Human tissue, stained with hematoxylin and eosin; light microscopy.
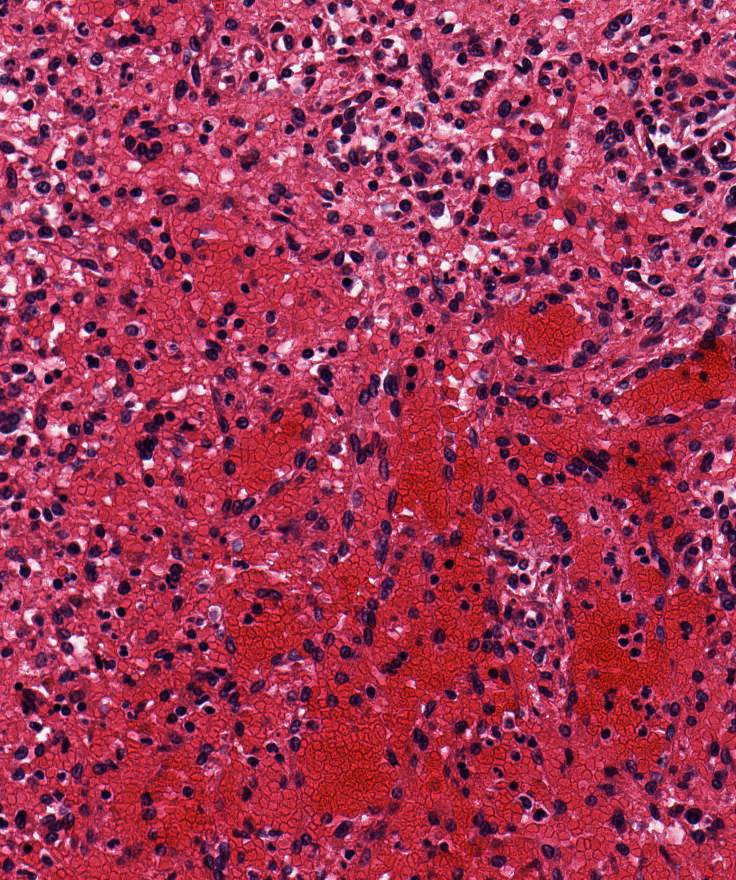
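Spleen, haematoxylin and eosin. First, in the centre of the field, narrow strands of elongated spindle-shaped nuclei run between pools of red blood cells. Second, the individual red blood cells keep sharp, distinct outlines, so the red areas form a fine polygonal mosaic. Third, the upper right holds a denser crowd of nucleated cells with fewer red blood cells between them. Finally, no fat cells are seen.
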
